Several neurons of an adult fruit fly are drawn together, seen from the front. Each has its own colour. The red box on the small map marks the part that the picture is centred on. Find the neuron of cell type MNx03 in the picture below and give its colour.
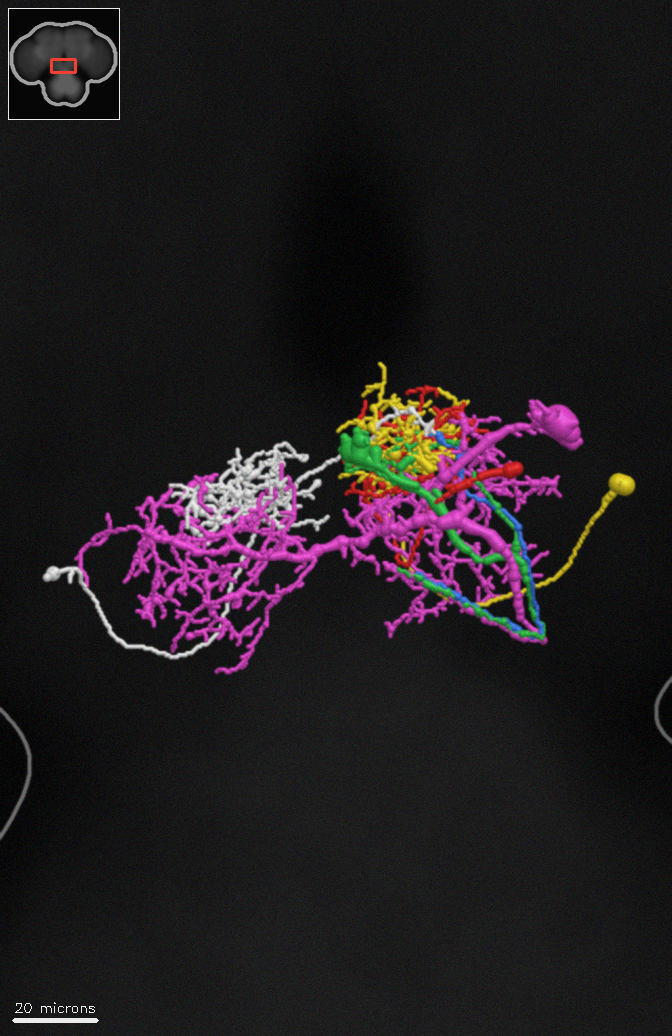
magenta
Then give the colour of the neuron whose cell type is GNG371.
white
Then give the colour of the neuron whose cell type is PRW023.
red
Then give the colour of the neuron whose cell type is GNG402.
yellow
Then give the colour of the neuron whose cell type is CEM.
green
